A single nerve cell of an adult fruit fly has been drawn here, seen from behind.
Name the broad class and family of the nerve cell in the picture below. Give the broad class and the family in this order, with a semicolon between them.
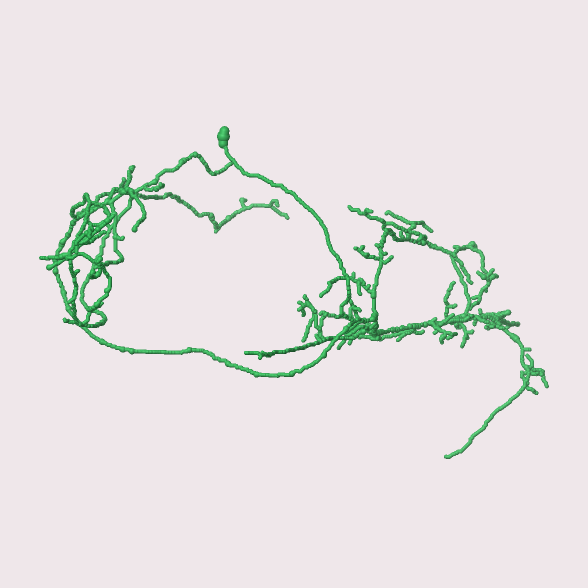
nerve-cord intrinsic neuron; hemilineage 19B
